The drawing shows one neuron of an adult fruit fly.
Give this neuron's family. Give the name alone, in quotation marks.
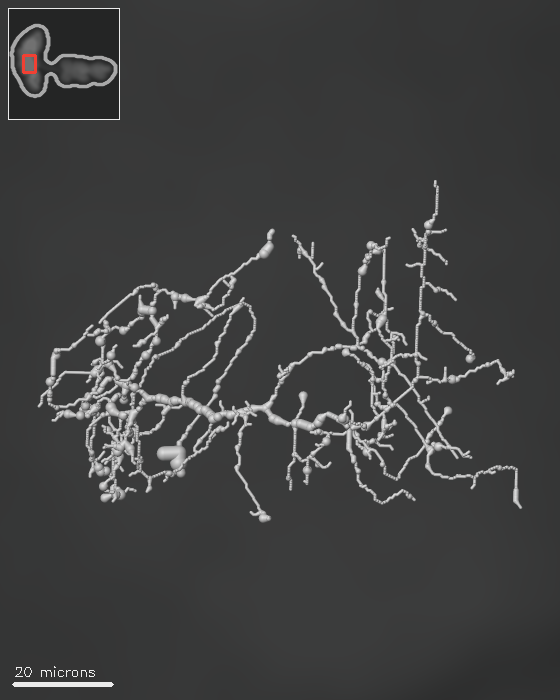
"hemilineage SLPad1_anterior"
